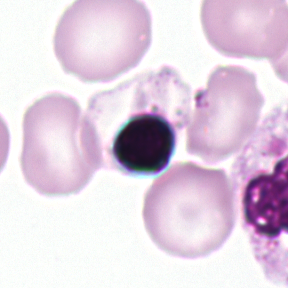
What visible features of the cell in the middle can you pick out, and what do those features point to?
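The outline here looks irregular and faint, rather than smoothly round. The nucleus lies in the lower part of the cell, with most of the cytoplasm above it, and I can make out no nucleoli in it. Up in the upper right of the cytoplasm sit a few small dark dots. This is a normoblast.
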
